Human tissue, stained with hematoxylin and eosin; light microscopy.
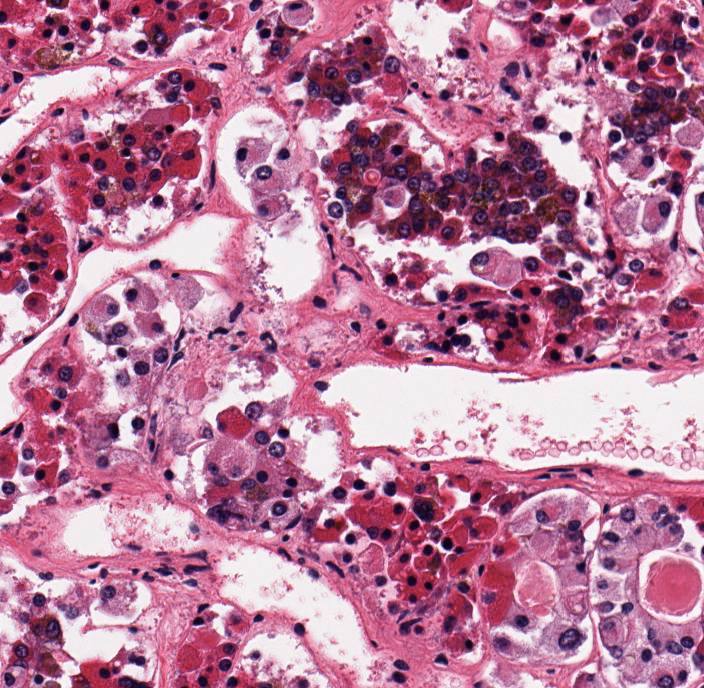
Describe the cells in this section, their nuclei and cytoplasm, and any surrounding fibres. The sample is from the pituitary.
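Rounded nests and cords of cells, parted by thin pink fibrous septa, fill the field. Some cells in the upper middle and upper left hold golden-brown granular pigment. A wide, empty, thin-walled channel runs horizontally across the right centre, with red blood cells along its lower edge.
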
